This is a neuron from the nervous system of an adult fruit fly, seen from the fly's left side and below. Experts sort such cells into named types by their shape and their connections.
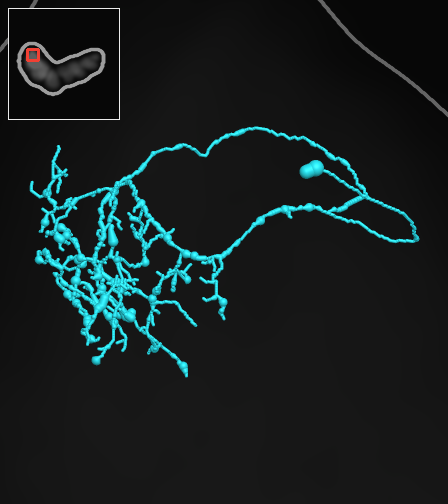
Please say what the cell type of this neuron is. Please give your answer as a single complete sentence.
The type of this neuron is the cell type CB3268.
